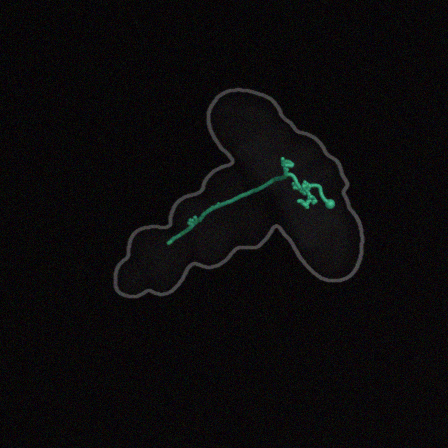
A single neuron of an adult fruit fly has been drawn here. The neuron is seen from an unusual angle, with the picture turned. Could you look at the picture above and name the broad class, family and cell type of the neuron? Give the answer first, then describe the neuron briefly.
It is a descending neuron. The family is hemilineage LB7. It is of cell type DNge089. The cell body can be seen on the right of the picture. In this view it is wider than it is tall.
